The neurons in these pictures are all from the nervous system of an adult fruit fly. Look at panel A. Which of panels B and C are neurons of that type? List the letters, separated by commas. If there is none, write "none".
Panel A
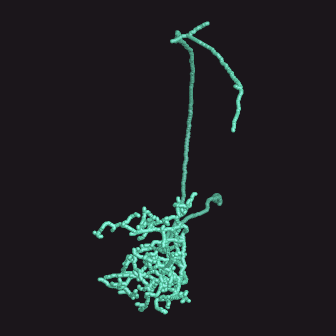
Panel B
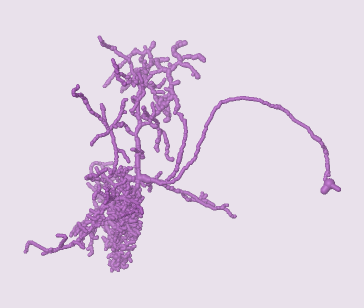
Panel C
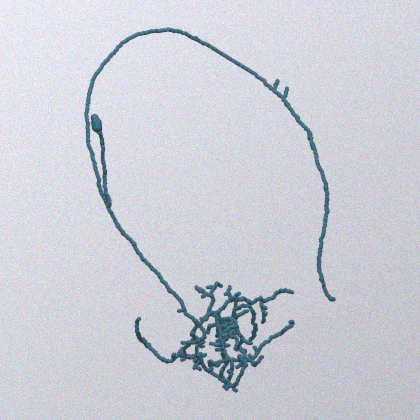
C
